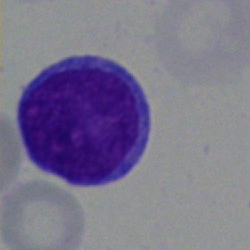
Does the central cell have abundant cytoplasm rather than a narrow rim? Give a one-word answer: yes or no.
No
